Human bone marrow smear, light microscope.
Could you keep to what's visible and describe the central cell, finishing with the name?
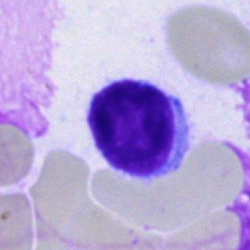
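Looking into the nucleus, I can't make out any nucleoli. Around it, the cytoplasm forms only a thin rim, and that rim is widest on the right side. Its colour is blue, and I see no granules in it. This is a lymphocyte.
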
